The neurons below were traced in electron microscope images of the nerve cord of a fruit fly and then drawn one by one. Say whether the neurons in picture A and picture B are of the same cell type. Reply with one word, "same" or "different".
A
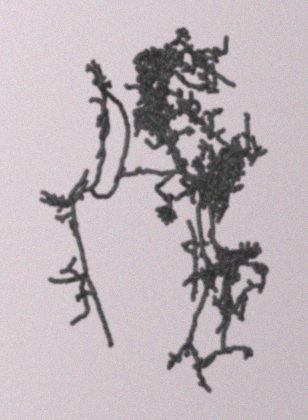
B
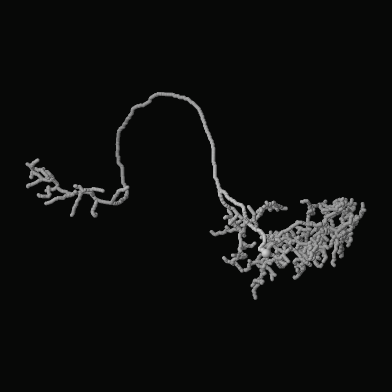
different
